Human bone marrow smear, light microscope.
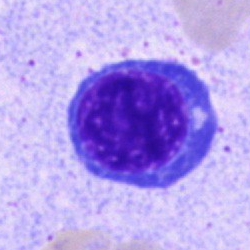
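Erythroblast, the cell in the middle of a stained human bone marrow smear. Its outline seems roughly round and smooth. The nucleus appears to sit off-centre toward the left, leaving a wider band of cytoplasm on the right. I can make out no granules in that cytoplasm. There is, though, a single small clear space just to the right of the nucleus.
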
